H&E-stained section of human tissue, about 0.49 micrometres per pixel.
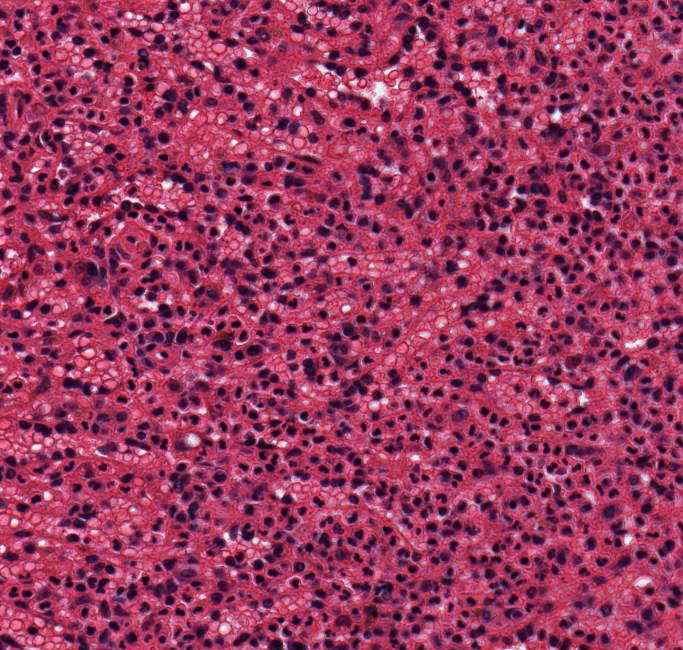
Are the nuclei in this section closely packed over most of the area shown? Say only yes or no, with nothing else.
Yes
